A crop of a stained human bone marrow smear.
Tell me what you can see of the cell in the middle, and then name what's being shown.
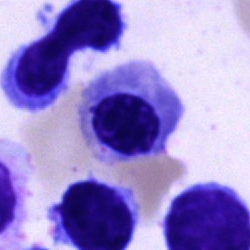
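Outline first: irregular and angular, not smoothly round. Next, position of the nucleus: off-centre, with a wider band of cytoplasm on its upper right than its lower left. Then chromatin: dark purple, coarsely clumped. Last, a paler zone of cytoplasm borders the nucleus. Conclusion: the cell is an erythroblast.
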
